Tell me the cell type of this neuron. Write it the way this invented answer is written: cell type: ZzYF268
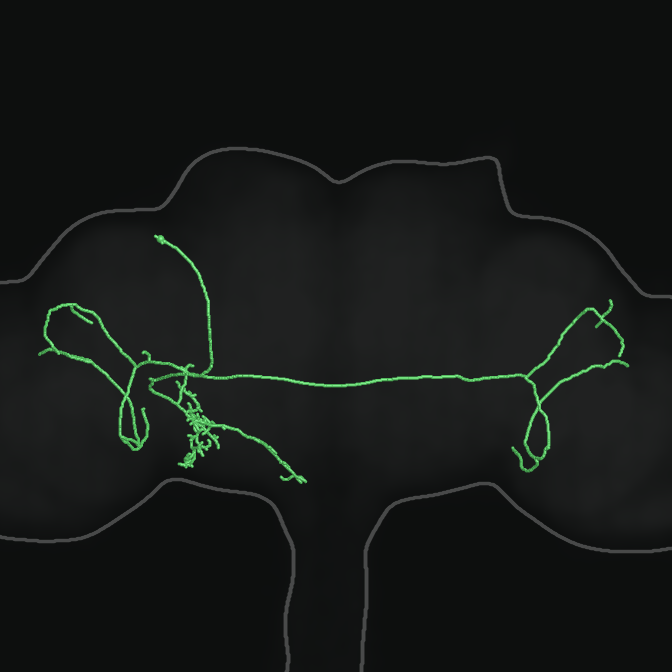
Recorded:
cell type: PVLP046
